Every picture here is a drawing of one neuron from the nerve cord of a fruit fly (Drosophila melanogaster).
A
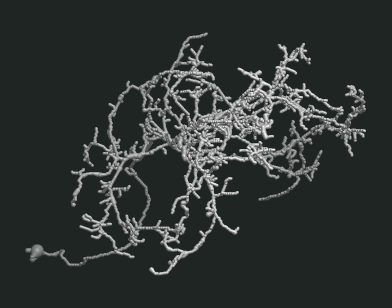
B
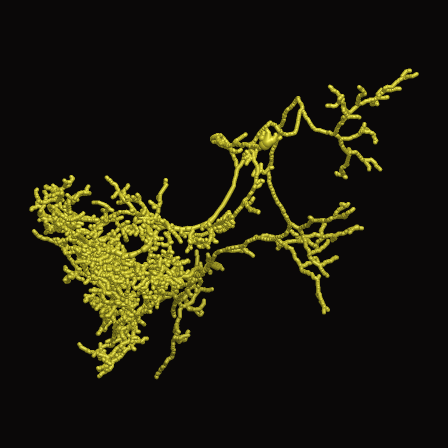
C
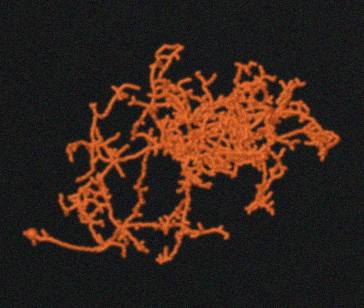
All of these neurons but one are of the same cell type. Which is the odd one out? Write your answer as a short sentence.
The neuron in picture B is of another cell type than the rest.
